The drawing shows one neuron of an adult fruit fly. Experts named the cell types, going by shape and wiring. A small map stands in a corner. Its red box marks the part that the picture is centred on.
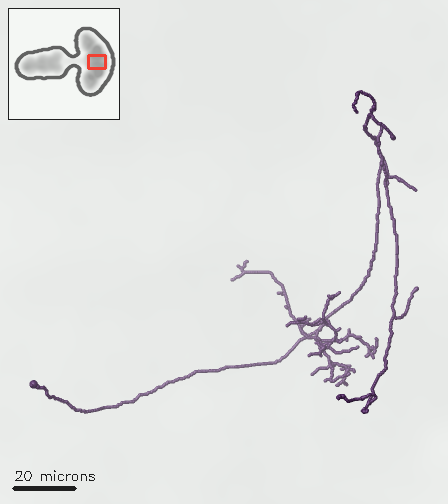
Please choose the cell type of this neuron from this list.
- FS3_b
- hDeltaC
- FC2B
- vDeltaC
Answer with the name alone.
FS3_b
